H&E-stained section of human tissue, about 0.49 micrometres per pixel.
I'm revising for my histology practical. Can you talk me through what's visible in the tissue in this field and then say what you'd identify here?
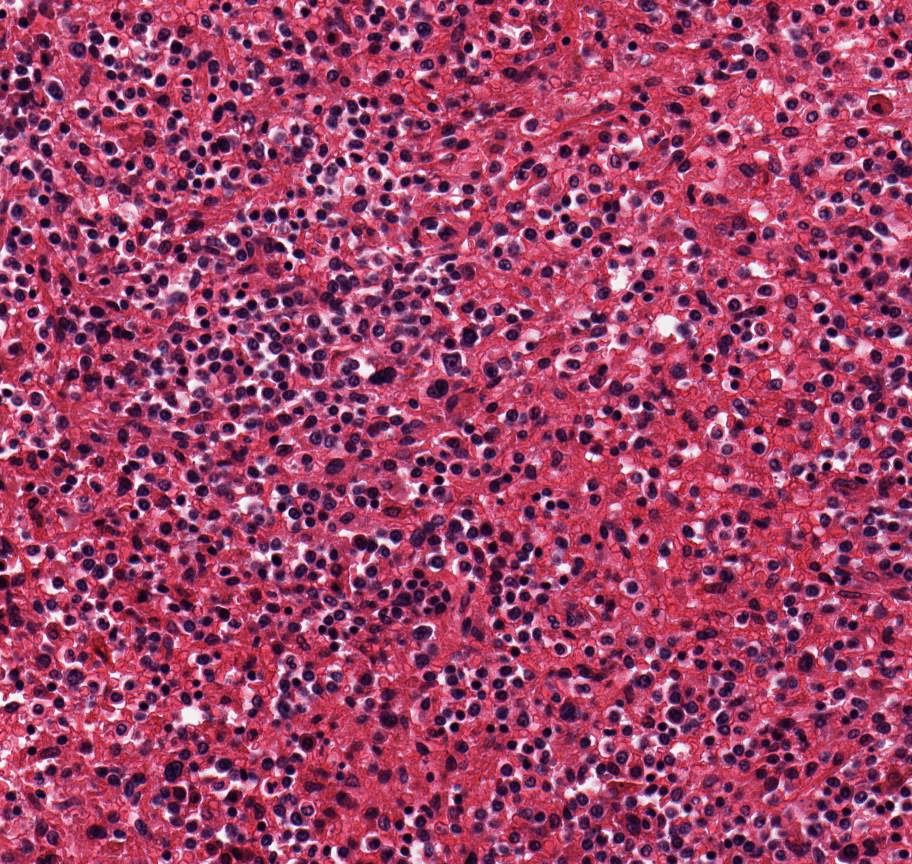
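Arrangement: cells spread as a diffuse, fairly even sheet over the whole field, with no nodules or follicles. Nuclei: mostly small, round and darkly stained. Material between nucleated cells: strongly pink-red throughout. Fat cells: none seen. The tissue is spleen.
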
